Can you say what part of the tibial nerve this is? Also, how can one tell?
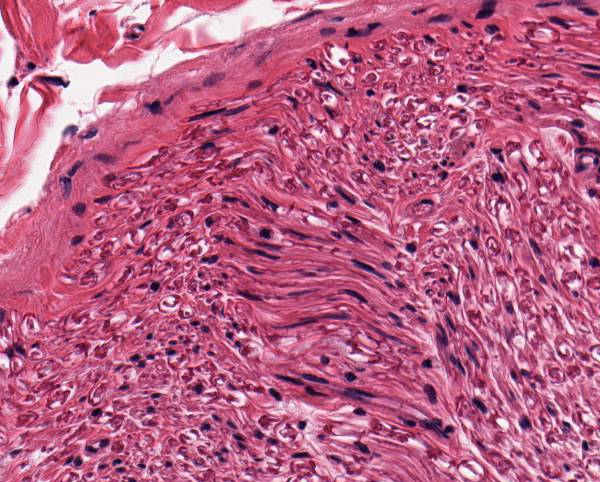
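You are looking into a nerve fascicle. The tissue is densely packed; follow the middle of the field and you will find wavy fibres cut lengthwise, with small, dark nuclei among them, many elongated.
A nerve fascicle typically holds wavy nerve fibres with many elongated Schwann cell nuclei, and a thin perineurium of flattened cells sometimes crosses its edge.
Along the upper-left edge, a dense pink fibrous band carries flattened, dark, elongated nuclei lying parallel to its surface.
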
